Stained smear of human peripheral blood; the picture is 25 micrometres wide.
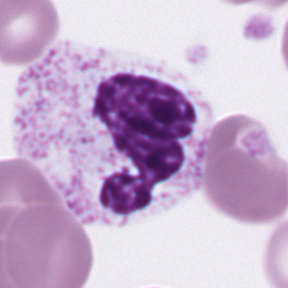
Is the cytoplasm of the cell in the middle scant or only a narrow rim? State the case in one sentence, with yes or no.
No, the nucleus does not fill most of the cell; the cytoplasm is plentiful.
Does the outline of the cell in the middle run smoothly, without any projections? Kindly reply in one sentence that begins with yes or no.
Yes, it is a smooth edge that the cell has.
